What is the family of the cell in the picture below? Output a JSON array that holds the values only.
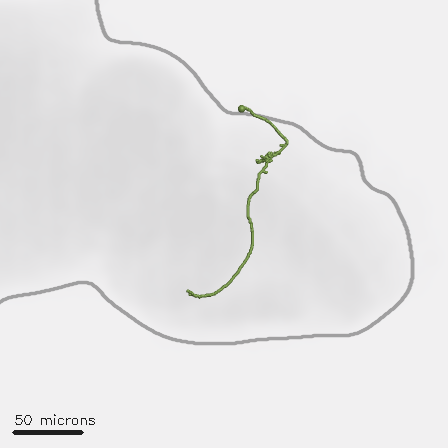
["Tm"]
